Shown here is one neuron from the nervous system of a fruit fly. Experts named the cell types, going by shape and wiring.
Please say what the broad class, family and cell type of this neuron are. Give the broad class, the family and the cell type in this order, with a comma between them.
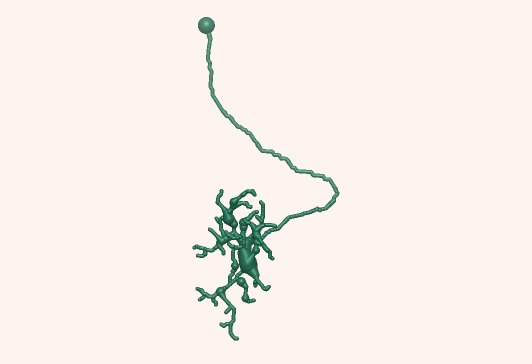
optic-lobe intrinsic neuron, Dm, Dm8a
